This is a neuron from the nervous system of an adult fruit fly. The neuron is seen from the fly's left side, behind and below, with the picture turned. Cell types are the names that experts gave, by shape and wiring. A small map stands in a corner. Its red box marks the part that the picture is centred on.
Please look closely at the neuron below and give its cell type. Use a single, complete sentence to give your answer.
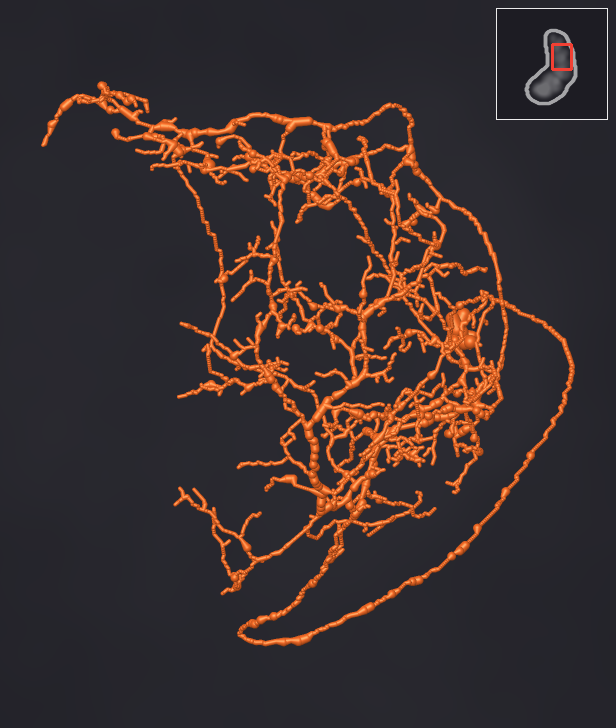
The cell type of the neuron here is IN01A039.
